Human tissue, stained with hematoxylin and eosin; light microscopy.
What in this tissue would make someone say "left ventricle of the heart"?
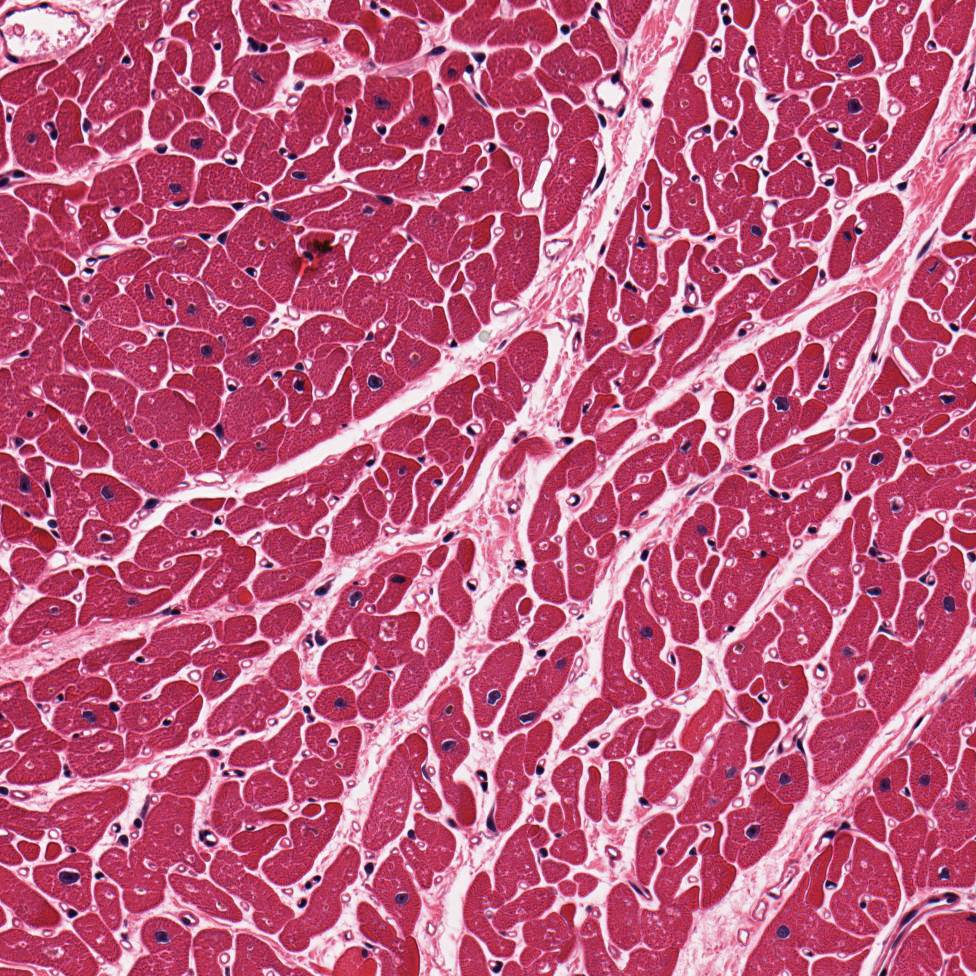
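This is the left ventricle of the heart. Cardiac muscle fibres fill the whole field, most of them cut in cross or oblique section, so they appear as irregular polygonal profiles.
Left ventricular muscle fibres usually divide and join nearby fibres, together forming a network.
Here, though, the fibres appear as cut profiles rather than as a branching network. Their cytoplasm is deep pink-red with a finely stippled texture. Many of the central nuclei sit within a small pale clear zone. Small dark elongated nuclei lie in the narrow spaces between the muscle fibres.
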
